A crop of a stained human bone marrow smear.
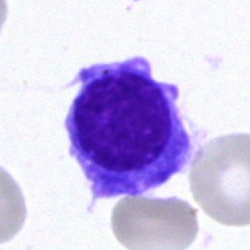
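Lymphocyte in a stained bone marrow smear: see how the nucleus fills most of the cell, leaving a rim of cytoplasm widest on the lower side. Its chromatin is dense and stains deep purple, while the cytoplasm is blue-violet. Notice too the several short cytoplasmic tags projecting from the cell edge.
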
